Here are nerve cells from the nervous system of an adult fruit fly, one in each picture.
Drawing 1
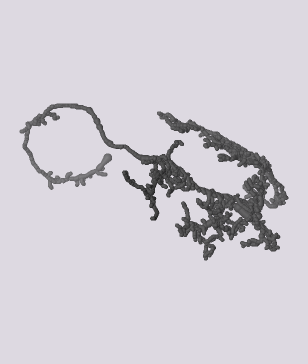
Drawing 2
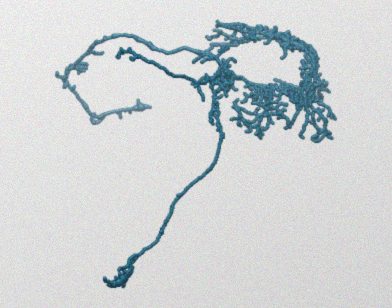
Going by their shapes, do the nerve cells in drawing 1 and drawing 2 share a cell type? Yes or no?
yes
